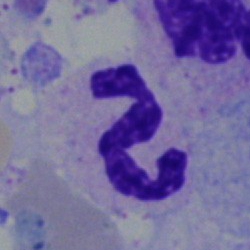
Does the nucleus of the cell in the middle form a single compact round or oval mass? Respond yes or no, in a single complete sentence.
No, its nucleus is not round or oval; it is a lobeless curved band.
